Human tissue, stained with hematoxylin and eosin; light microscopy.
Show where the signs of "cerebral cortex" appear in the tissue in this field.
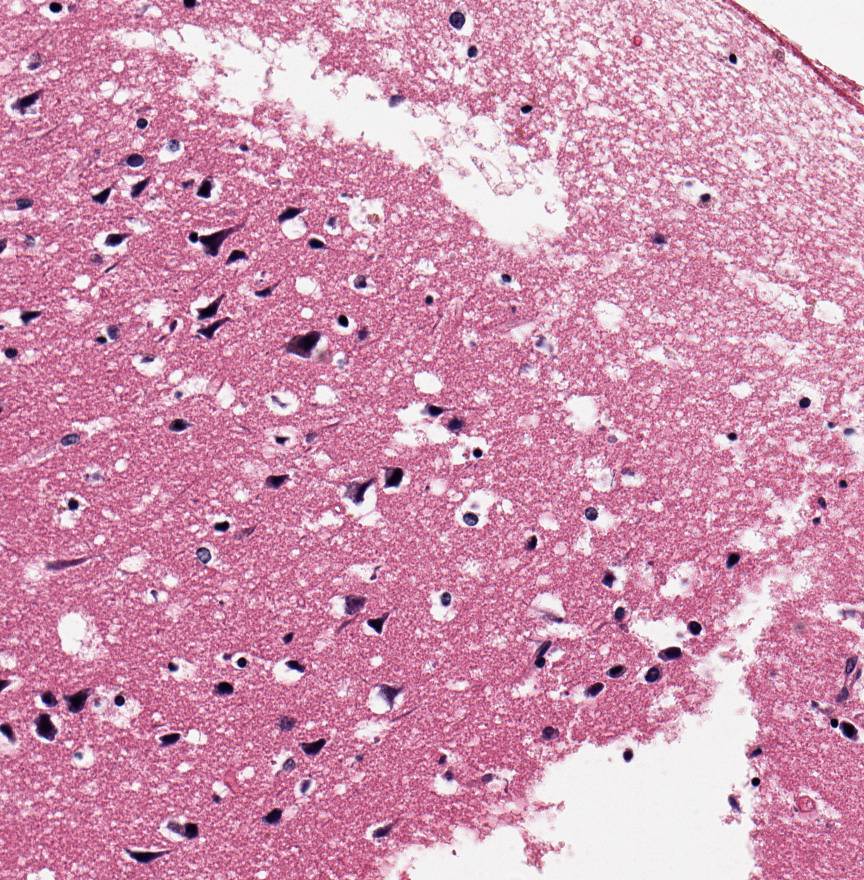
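Cerebral cortex is the tissue in this field. A finely granular pink neuropil forms the background throughout. Neurons scattered through the left and middle have dark, shrunken, triangular cell bodies, many of them sitting inside clear, empty halos.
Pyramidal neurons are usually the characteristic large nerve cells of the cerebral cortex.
Small, round, dark nuclei with scant cytoplasm lie scattered between the neurons.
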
